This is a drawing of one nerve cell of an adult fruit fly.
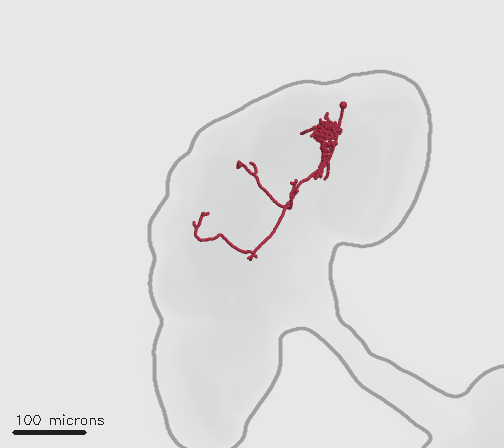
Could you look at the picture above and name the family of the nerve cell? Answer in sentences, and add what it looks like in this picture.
The family is hemilineage VPNp1_medial. Its broad class is central-brain intrinsic neuron. It lies in the brain. From top to bottom in the picture it spans about 200 microns.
